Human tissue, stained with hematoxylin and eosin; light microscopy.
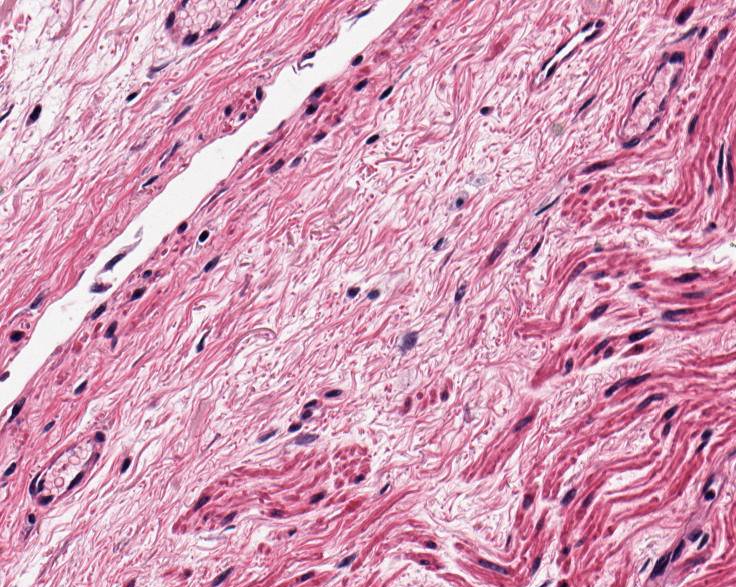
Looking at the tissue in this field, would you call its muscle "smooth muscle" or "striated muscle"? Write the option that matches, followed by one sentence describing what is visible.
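Smooth muscle. Bundles of smooth muscle cells with elongated, blunt-ended nuclei occupy the lower right part of the field.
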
